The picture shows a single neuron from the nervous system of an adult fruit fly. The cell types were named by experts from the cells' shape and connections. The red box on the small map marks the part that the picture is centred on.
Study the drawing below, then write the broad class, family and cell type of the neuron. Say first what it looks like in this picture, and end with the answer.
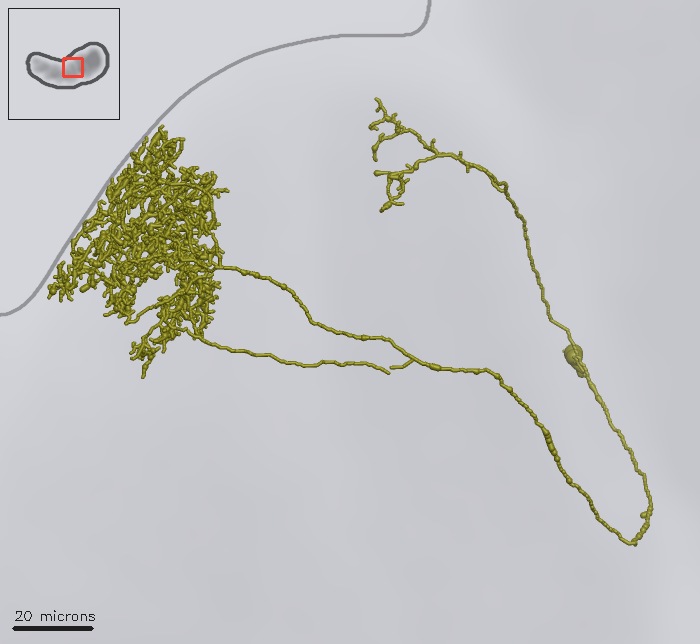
From left to right in the picture it spans about 160 microns. As drawn here it is wider than it is tall. It is an optic-lobe intrinsic neuron. Its family is MeLo. It is of cell type MeLo9.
